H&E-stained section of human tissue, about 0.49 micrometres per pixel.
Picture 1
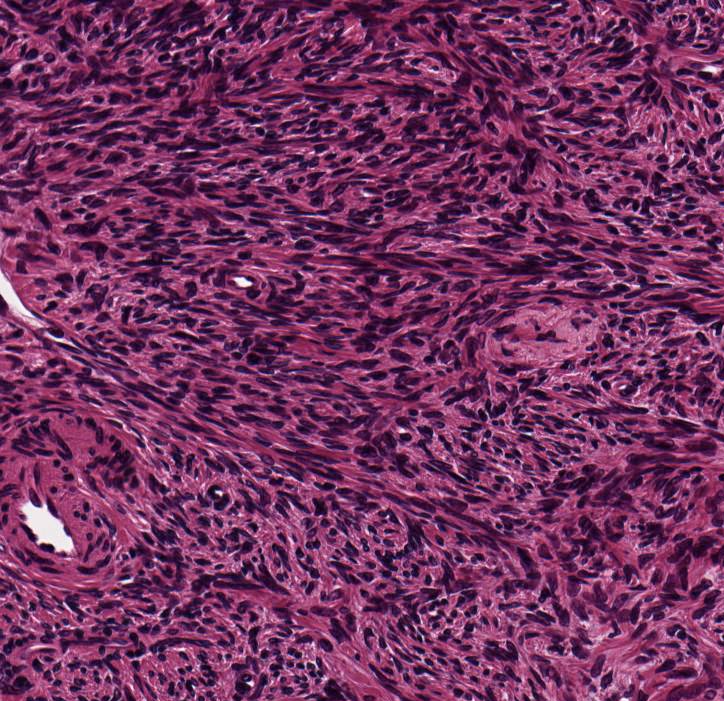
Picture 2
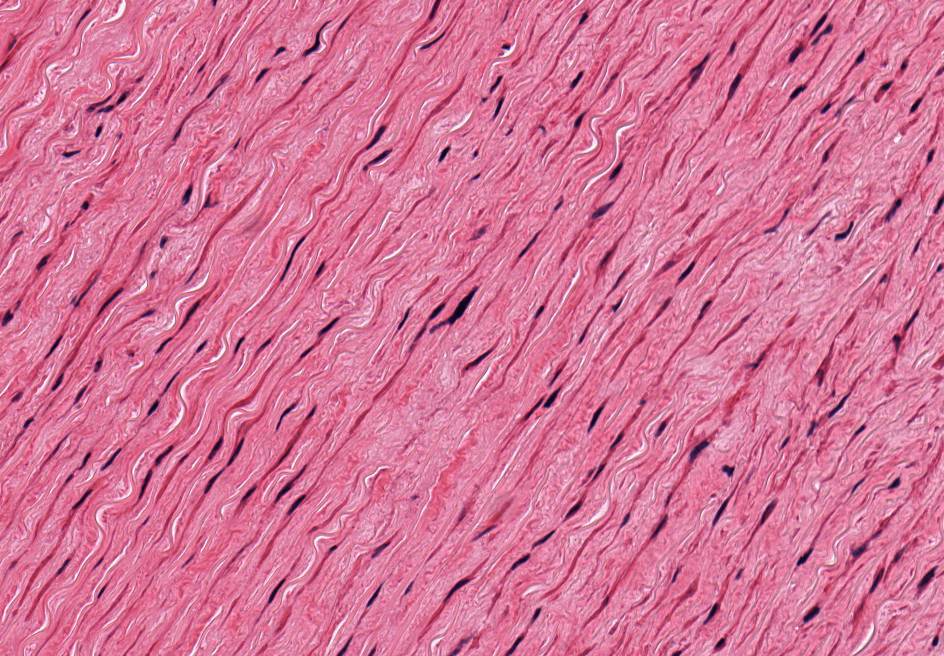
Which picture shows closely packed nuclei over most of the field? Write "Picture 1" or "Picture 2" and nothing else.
Picture 1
